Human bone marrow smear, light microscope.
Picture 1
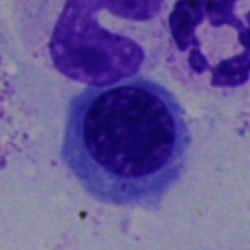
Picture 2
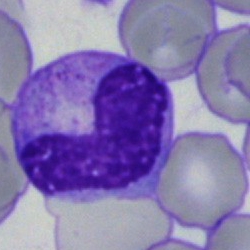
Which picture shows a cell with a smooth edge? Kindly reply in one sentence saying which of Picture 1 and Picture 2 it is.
The cell whose outline is smooth is the one in picture 2.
